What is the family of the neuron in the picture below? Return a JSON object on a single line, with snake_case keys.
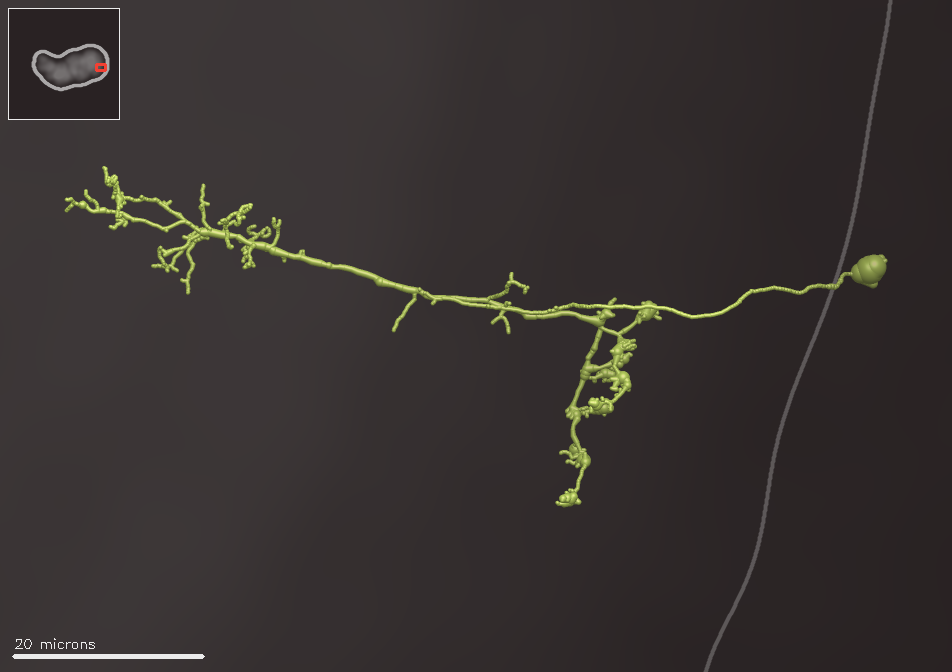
{"family": "Mi"}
